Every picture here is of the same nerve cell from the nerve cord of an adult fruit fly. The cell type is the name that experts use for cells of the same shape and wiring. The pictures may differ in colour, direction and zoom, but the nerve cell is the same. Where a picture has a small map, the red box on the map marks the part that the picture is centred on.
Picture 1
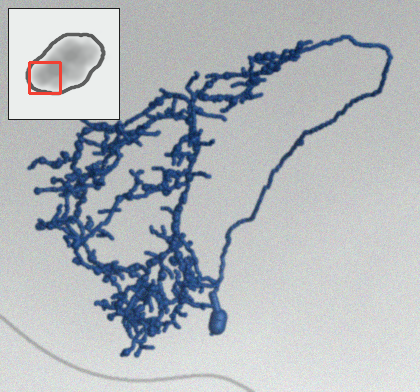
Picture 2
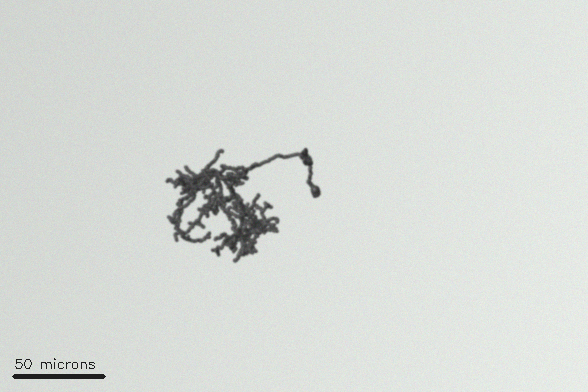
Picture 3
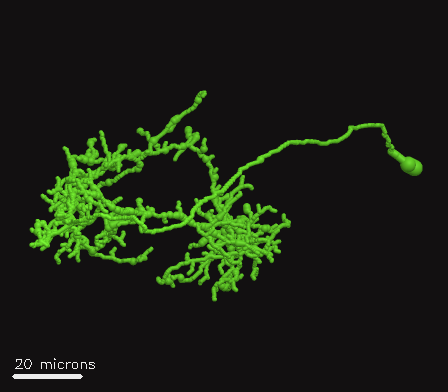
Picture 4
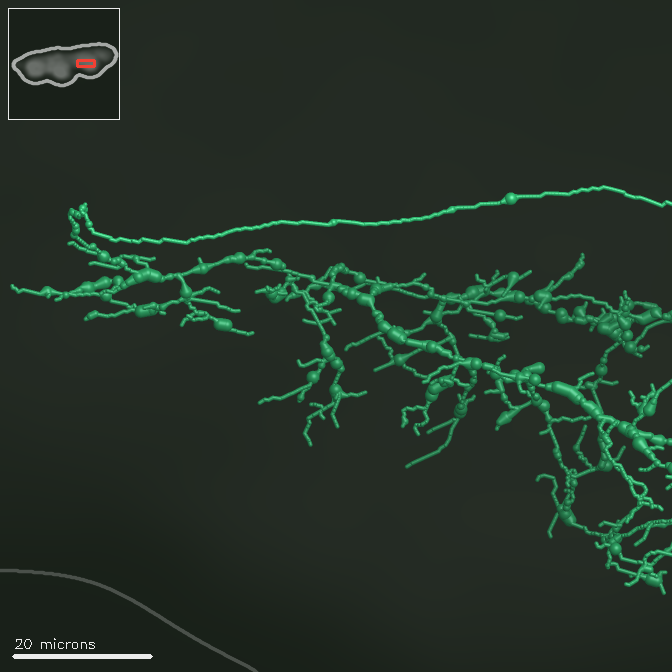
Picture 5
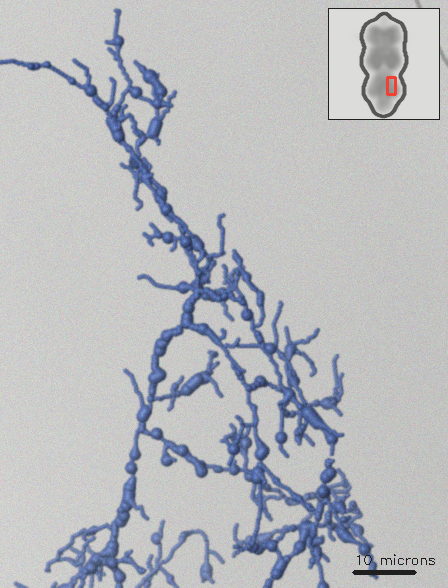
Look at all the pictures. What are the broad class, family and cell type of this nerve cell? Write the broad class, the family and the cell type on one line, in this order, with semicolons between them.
nerve-cord intrinsic neuron; hemilineage 12B; IN12B025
